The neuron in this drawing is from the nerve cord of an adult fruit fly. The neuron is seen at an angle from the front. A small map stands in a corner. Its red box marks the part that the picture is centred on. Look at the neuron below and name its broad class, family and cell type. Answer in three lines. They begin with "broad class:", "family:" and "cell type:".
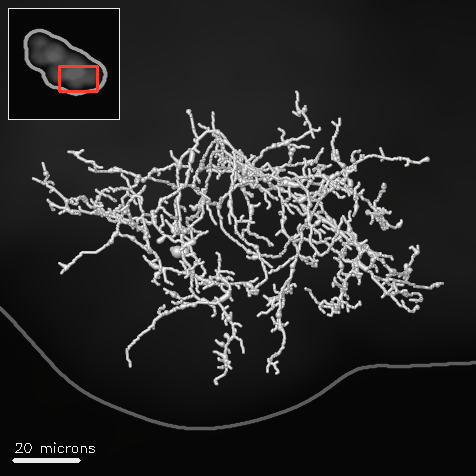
broad class: nerve-cord intrinsic neuron
family: hemilineage 00A
cell type: IN00A031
